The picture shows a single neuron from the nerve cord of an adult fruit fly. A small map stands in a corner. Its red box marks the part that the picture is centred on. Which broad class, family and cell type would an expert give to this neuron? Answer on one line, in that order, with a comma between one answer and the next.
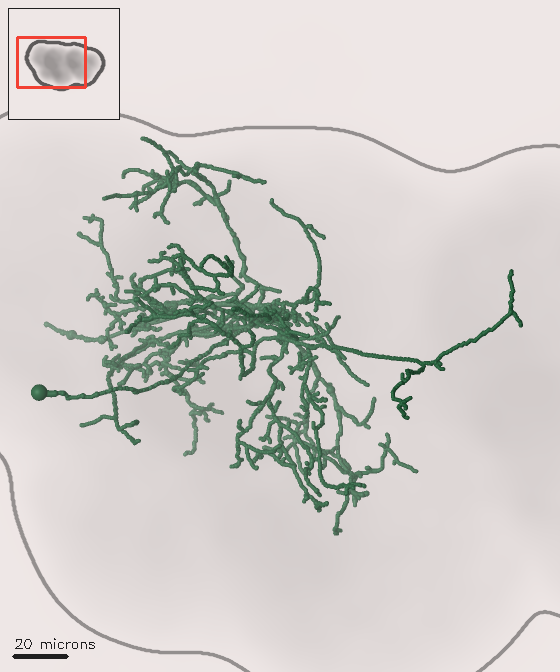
ascending neuron, hemilineage 27X, AN27X016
